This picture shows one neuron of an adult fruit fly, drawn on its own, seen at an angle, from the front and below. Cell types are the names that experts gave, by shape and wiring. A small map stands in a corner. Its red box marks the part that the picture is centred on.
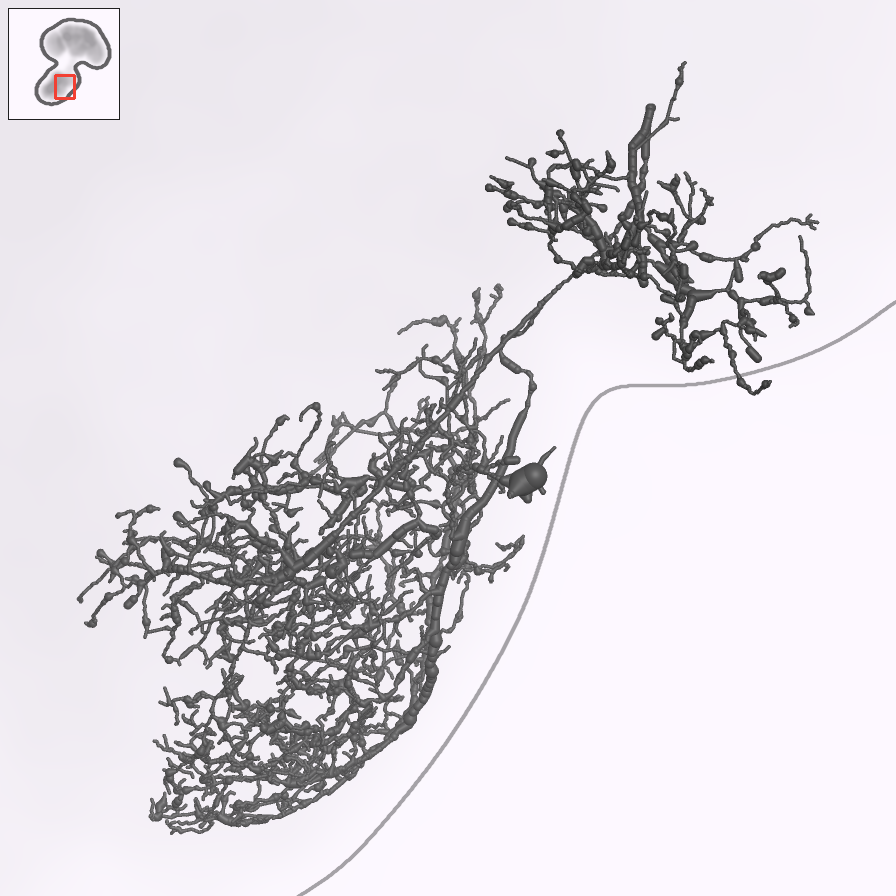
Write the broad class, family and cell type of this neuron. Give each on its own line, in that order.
nerve-cord intrinsic neuron
hemilineage 13A
IN13A004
